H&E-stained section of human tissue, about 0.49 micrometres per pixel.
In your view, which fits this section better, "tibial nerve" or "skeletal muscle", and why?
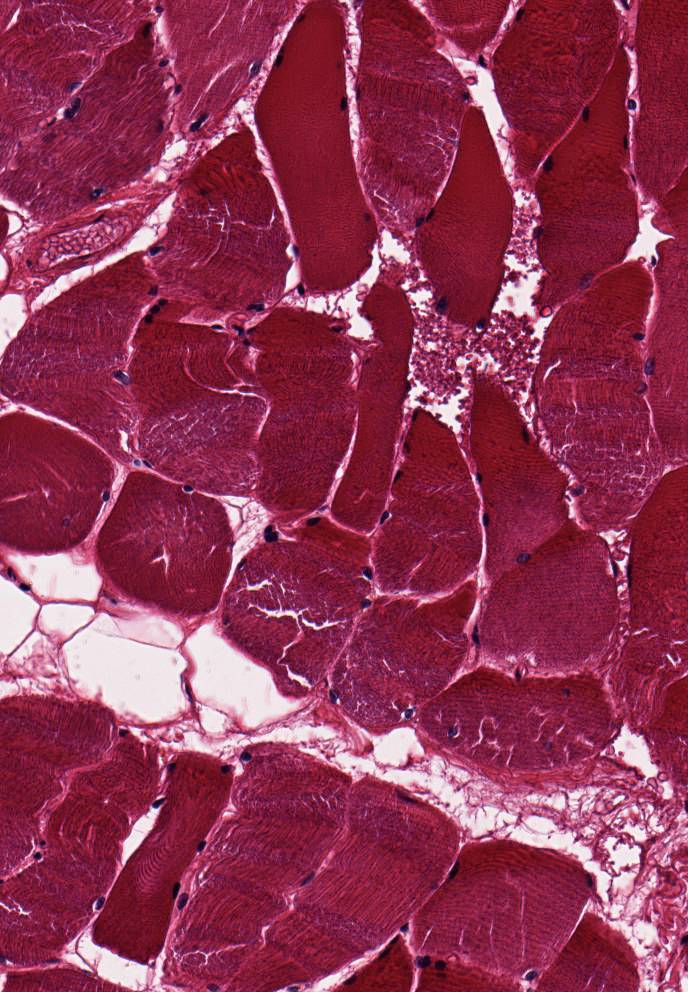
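This is skeletal muscle.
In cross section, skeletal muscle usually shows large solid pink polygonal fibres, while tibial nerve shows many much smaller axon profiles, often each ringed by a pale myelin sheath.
Here the small dark nuclei sit at the fibre edges, not their centres, and several fibres show thin white cracks.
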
